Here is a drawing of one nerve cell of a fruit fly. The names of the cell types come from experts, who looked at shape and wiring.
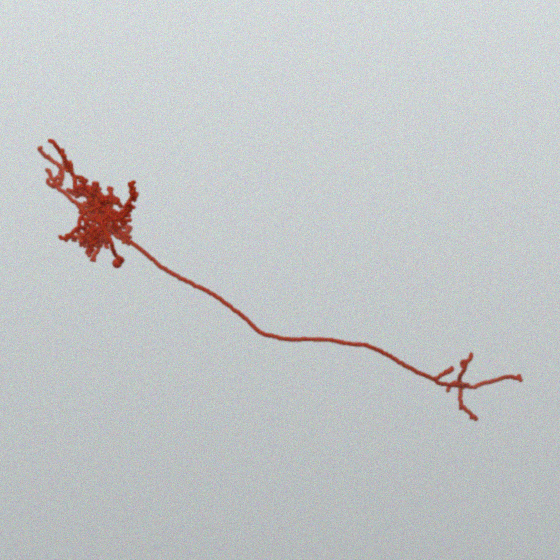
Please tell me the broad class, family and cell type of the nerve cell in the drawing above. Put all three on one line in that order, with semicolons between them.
ascending neuron; hemilineage 08B; AN08B059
